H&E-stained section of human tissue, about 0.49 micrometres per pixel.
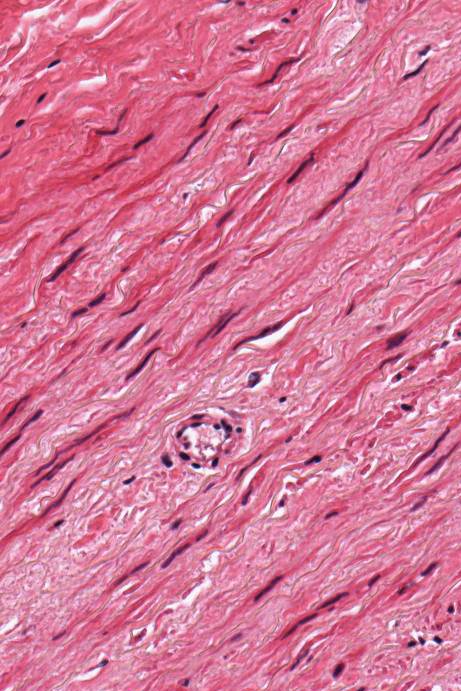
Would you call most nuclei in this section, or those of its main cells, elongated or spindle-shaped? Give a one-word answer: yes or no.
Yes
